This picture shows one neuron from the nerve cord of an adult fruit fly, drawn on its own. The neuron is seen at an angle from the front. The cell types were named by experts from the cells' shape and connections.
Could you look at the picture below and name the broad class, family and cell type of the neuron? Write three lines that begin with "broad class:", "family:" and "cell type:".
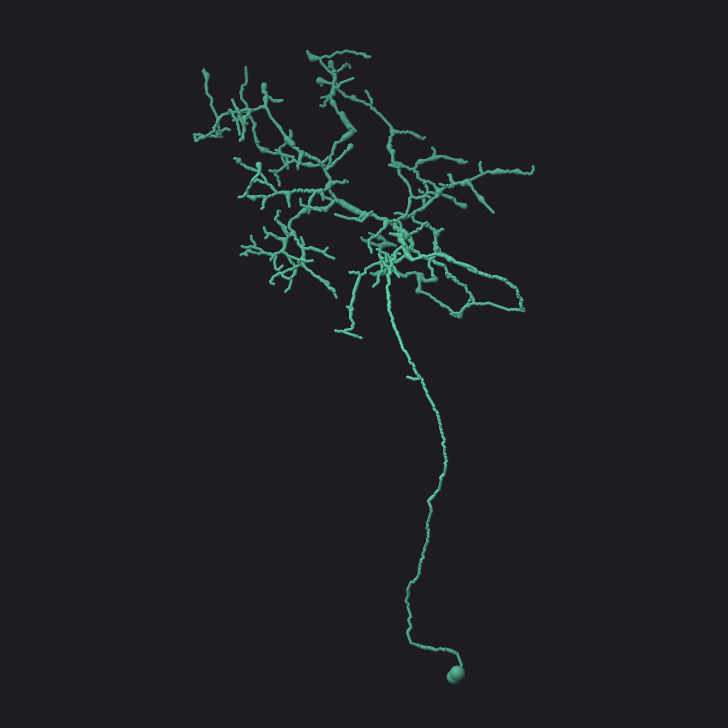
broad class: nerve-cord intrinsic neuron
family: hemilineage 02A
cell type: IN02A043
